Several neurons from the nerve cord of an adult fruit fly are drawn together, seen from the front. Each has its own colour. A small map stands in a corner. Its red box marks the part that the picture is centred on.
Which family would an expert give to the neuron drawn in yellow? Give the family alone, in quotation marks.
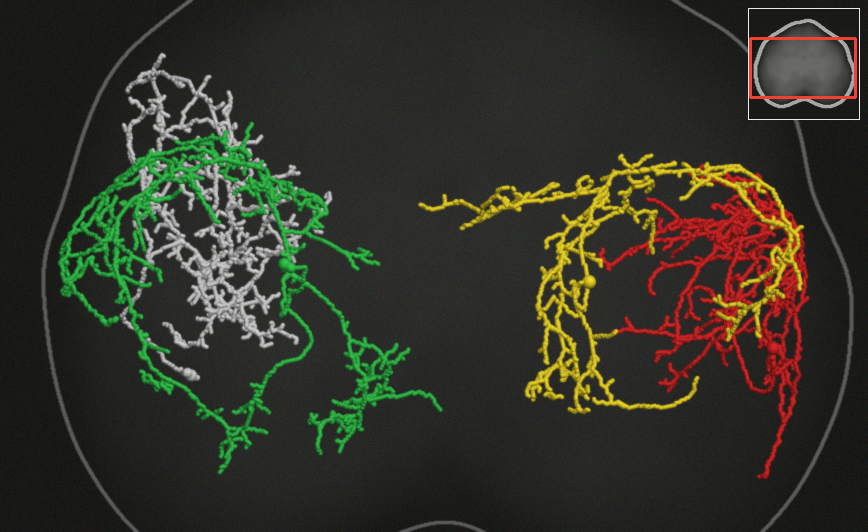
"hemilineage 08A"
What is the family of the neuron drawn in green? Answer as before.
"hemilineage 16B"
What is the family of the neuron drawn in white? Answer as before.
"hemilineage 16B"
